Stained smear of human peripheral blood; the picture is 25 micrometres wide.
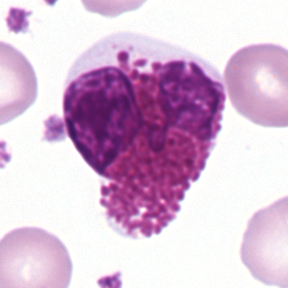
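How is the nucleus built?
Two large lobes lie side by side, with dark purple, coarsely clumped chromatin.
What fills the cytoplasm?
Coarse round orange-red granules pack it, crowded most in the lower part, below the nuclear lobes.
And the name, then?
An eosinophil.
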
